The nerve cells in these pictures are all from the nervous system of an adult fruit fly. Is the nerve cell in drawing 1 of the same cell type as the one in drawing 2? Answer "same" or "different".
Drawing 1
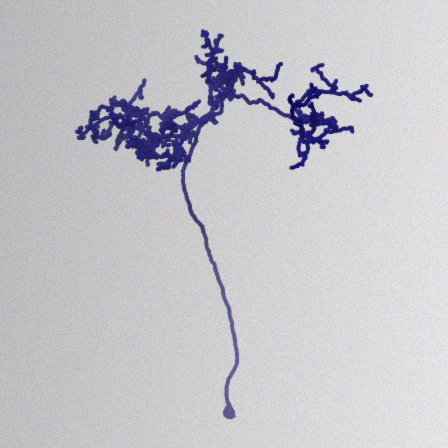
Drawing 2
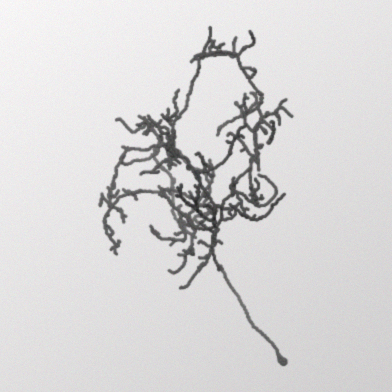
different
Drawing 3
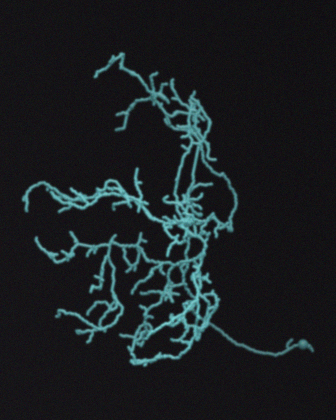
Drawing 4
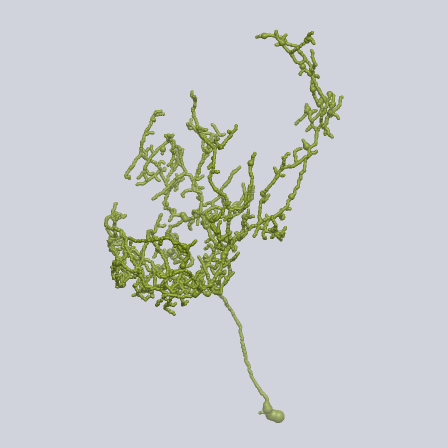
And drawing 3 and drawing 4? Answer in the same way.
different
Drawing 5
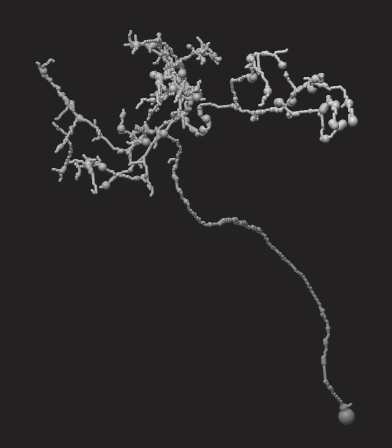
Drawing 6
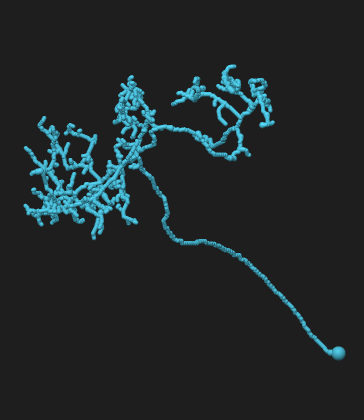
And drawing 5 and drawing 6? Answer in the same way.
same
